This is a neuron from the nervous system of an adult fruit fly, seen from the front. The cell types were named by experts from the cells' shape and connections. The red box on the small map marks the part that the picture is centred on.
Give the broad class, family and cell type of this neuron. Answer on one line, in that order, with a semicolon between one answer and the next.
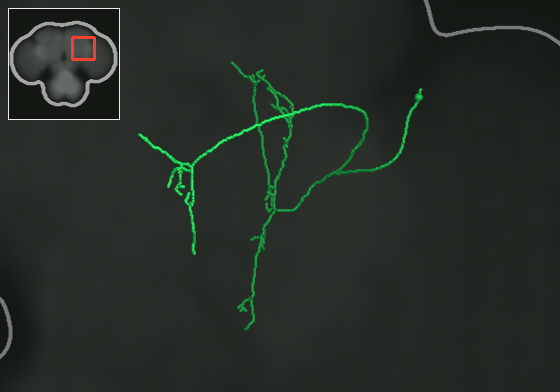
central-brain intrinsic neuron; hemilineage SLPa&l1_lateral; PLP044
